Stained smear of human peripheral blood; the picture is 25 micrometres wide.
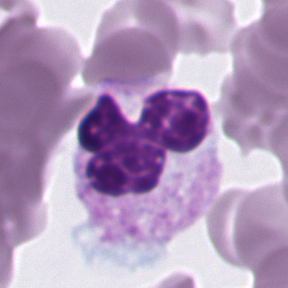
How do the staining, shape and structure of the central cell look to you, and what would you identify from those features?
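The outline of this cell is roughly round. Its nucleus sits in the upper part, with most of the cytoplasm lying below it. No nucleoli are visible in the nucleus. Fine pinkish-purple granules are scattered throughout the cytoplasm. This is a segmented neutrophil.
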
